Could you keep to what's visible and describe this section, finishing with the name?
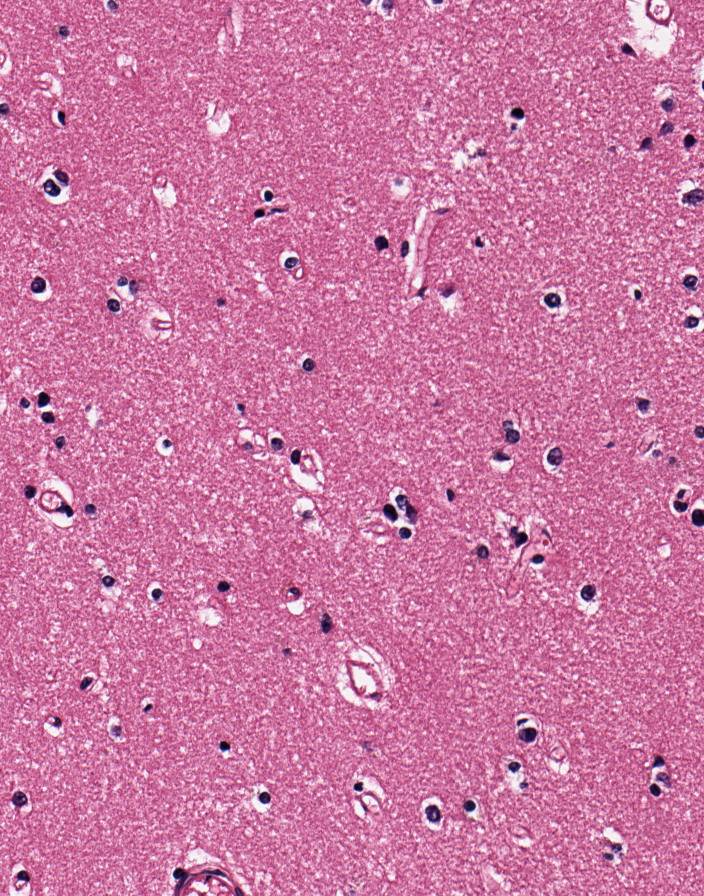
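Background: uniform and finely granular pink across the whole field, with cells scattered through it and no organised units. Nuclei: mostly small, round and densely stained dark purple. Cell spacing: sparse and wide, the cells lying singly or in small groups of two to four. Vessels: small, each surrounded by a clear empty space that separates it from the pink background. The section is cerebral cortex.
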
